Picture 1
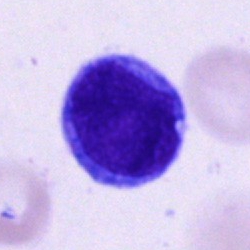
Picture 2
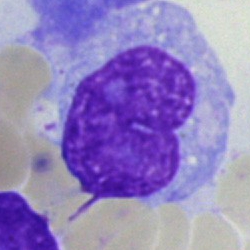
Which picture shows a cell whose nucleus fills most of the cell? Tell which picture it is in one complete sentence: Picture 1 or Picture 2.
It is the cell in picture 1 whose nucleus fills most of it.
